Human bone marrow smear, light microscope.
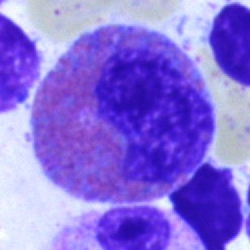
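Eosinophil: a round cell with a smooth outline. I notice the nucleus lies off-centre toward the right, and its left border is indented, so it takes on a kidney-like shape. Inside, the chromatin is dark purple and coarsely clumped, with lighter patches in between.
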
